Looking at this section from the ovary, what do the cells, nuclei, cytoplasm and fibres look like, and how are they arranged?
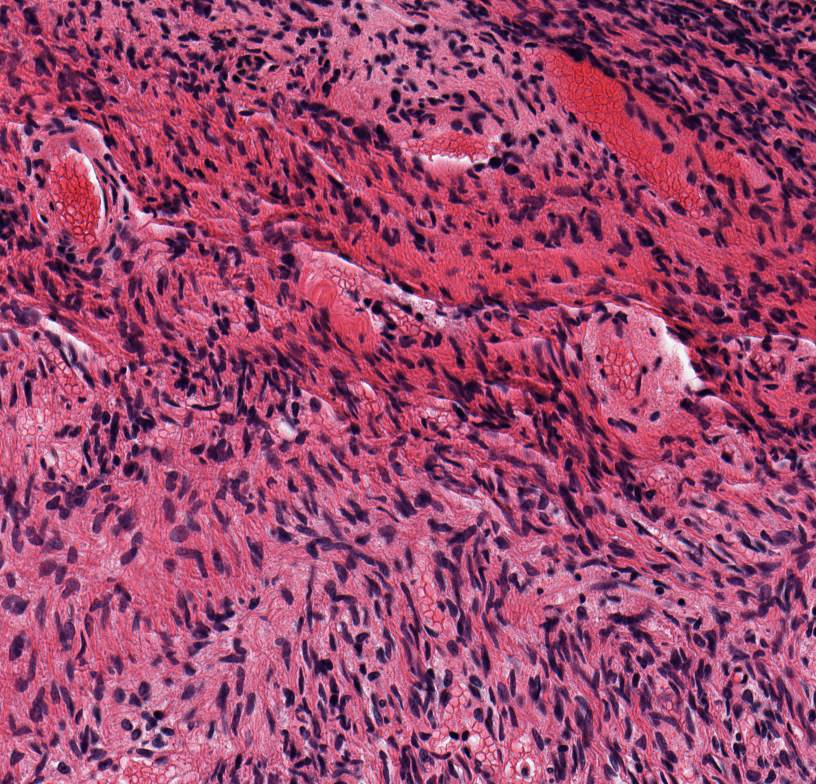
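First: a dense sheet of spindle-shaped cells fills the whole field, with no epithelium anywhere. Second: nuclei elongated, dark-staining, tapered, many slightly wavy. Third: pink, fibrillary cytoplasm with indistinct cell borders. Fourth: several thin-walled vessels packed with red blood cells, mainly in the upper half.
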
